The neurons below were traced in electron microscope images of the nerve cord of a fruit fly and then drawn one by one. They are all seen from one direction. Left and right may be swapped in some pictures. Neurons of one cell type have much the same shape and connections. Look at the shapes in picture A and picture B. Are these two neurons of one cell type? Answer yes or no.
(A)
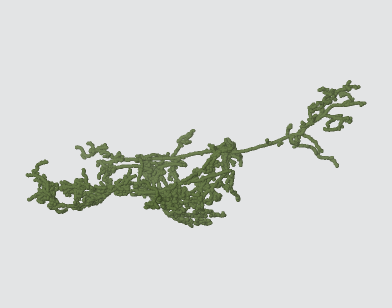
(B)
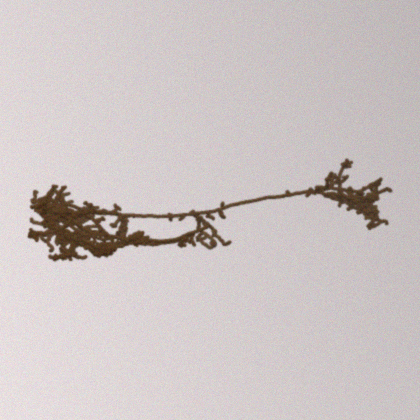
no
